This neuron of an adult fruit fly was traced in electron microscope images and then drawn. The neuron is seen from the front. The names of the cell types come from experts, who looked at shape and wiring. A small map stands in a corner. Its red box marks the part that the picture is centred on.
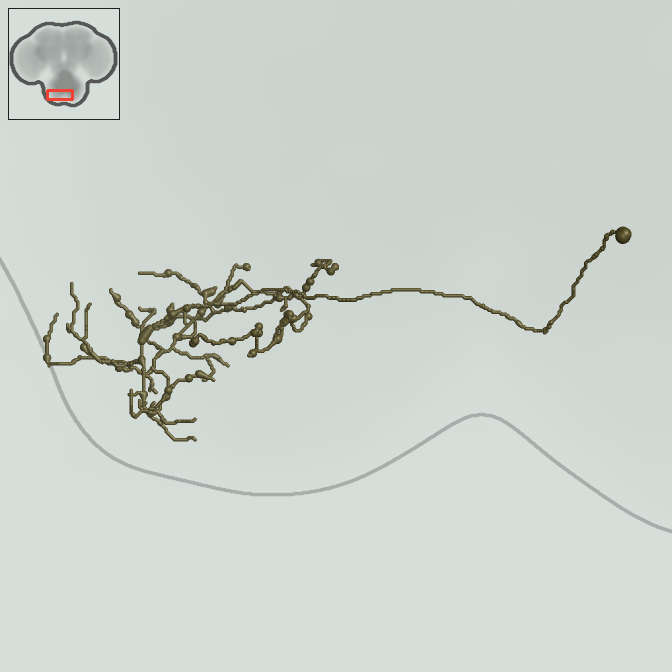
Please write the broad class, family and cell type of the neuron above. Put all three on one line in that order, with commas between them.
nerve-cord intrinsic neuron, hemilineage 14A, IN14A103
